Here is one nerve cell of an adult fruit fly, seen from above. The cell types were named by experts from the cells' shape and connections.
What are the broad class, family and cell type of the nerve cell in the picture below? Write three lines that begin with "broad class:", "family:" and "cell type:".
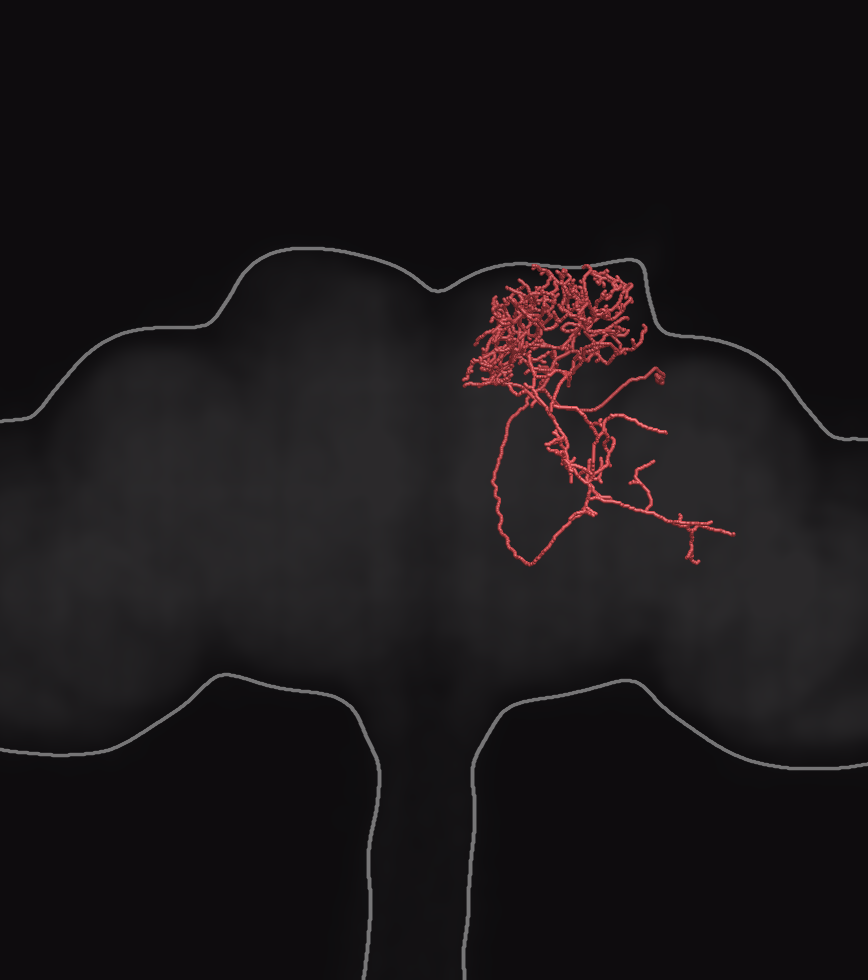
broad class: central-brain intrinsic neuron
family: hemilineage ALlv1
cell type: M_lvPNm24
